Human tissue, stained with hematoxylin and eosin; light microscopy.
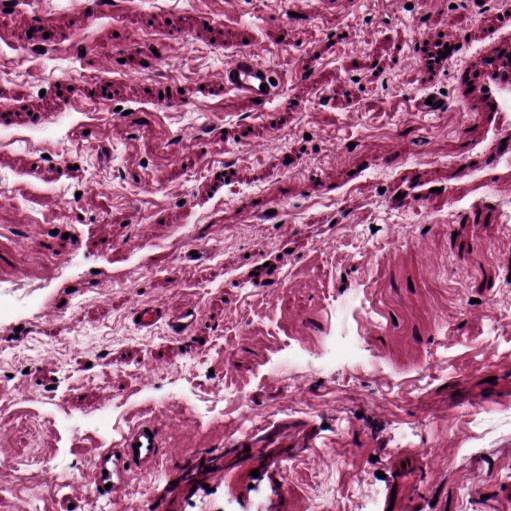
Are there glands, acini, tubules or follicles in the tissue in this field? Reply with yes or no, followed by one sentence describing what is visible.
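No. No glands or epithelium-lined lumina are present in the field.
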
